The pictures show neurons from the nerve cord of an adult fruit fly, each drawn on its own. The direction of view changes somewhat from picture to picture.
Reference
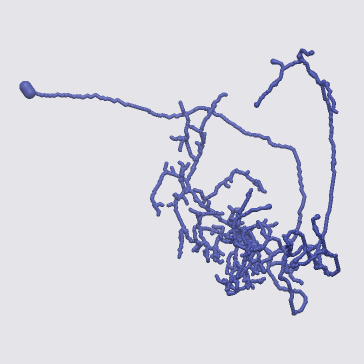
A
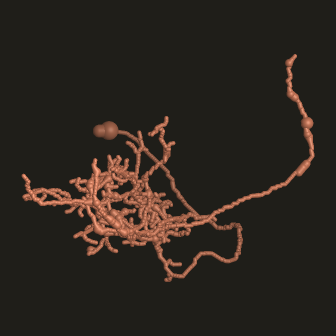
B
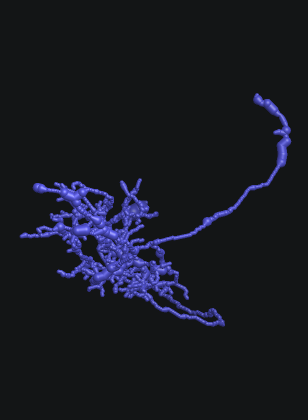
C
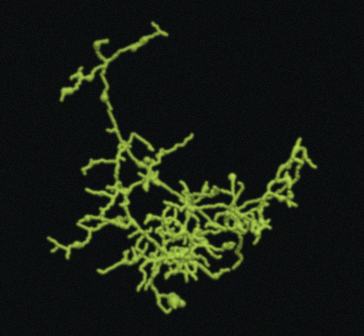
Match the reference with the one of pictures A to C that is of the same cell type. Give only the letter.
A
